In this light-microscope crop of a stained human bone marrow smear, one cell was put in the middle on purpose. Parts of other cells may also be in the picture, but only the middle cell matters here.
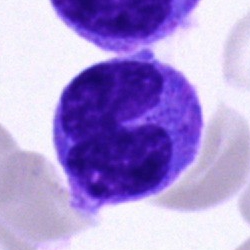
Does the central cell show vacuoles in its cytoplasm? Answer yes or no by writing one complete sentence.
No, no vacuoles can be seen in the cytoplasm of this cell.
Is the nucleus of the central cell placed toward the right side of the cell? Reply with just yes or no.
No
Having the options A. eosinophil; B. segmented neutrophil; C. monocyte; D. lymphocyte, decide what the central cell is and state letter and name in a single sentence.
Option C is to be chosen, as the central cell is a monocyte.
